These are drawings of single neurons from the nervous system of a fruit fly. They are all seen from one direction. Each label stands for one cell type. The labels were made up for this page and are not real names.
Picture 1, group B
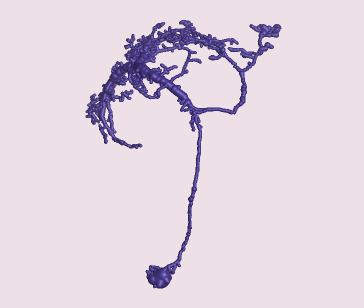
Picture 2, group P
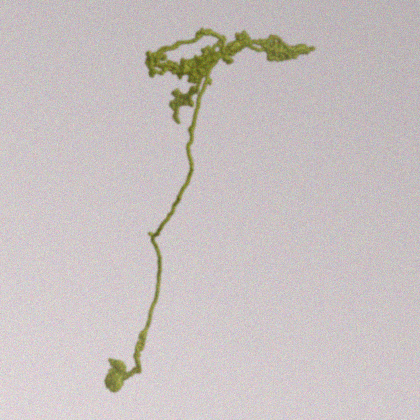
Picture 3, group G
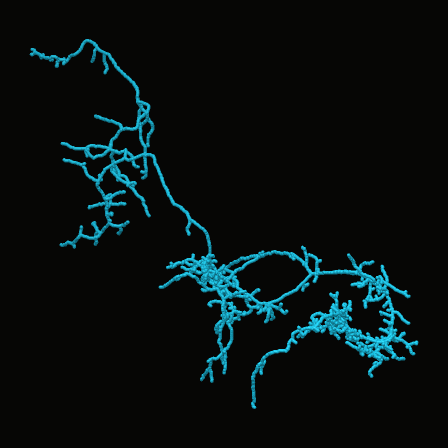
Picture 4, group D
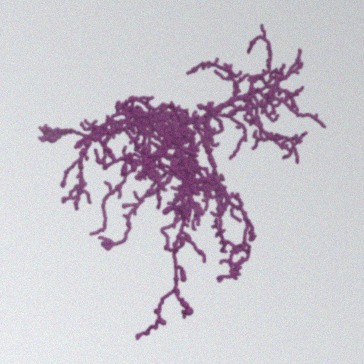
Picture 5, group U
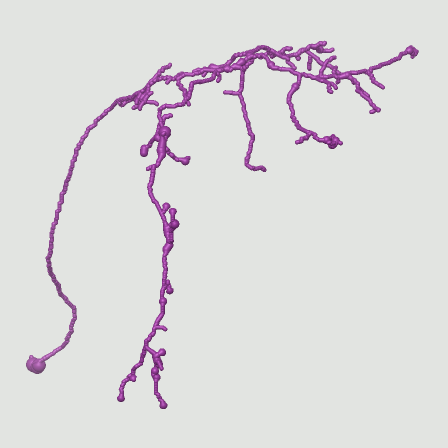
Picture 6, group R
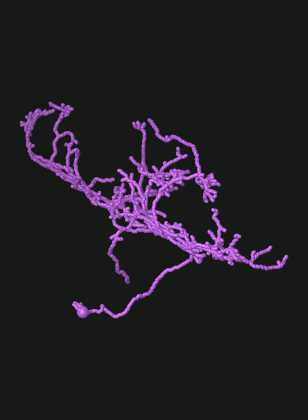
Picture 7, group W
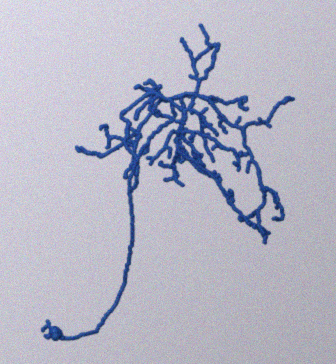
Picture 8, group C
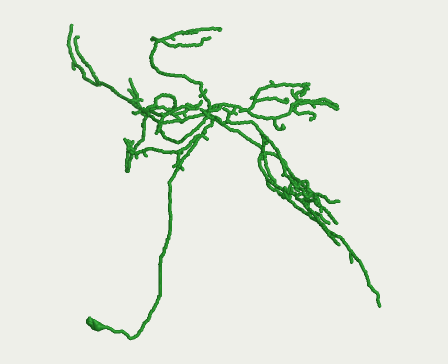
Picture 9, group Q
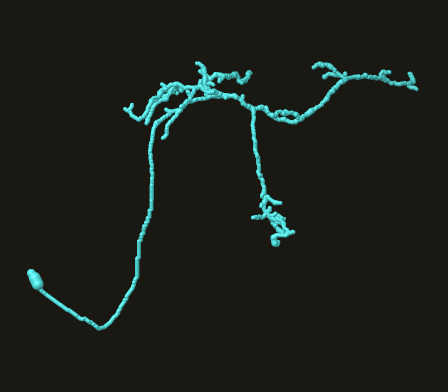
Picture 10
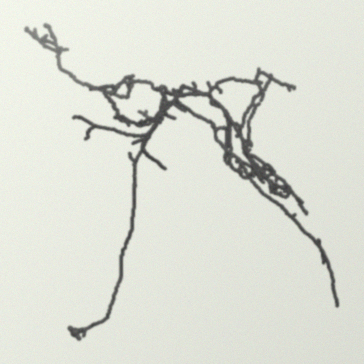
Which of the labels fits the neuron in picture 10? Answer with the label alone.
group C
